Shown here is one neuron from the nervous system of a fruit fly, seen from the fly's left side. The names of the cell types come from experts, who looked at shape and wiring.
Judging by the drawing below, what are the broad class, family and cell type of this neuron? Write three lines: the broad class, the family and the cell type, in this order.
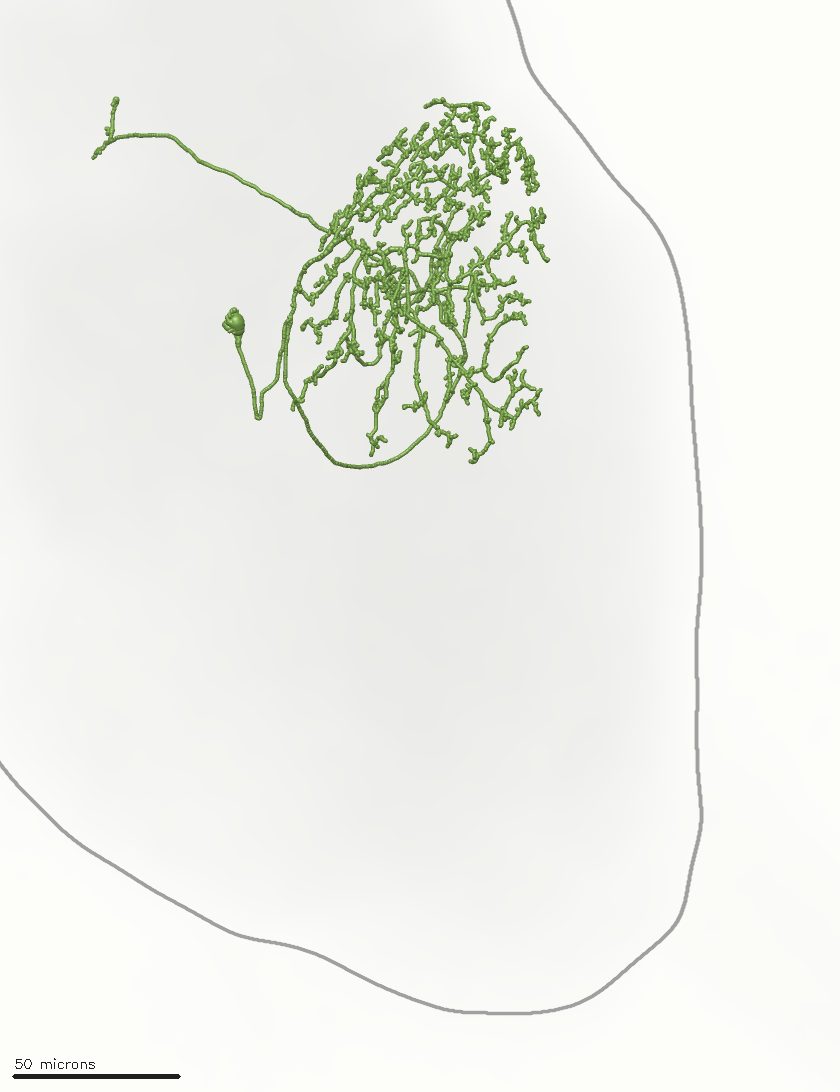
visual projection neuron
MeVP
MeVP62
